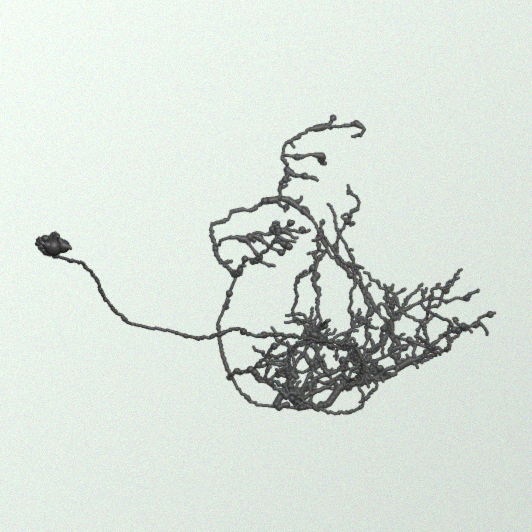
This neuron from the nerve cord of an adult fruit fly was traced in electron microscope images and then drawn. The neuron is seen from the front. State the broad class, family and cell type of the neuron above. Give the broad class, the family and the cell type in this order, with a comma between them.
nerve-cord intrinsic neuron, hemilineage 01A, IN01A039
